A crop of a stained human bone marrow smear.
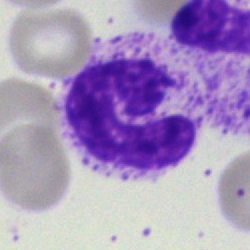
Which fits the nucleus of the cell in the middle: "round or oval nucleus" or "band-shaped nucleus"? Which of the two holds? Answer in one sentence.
In this cell, the nucleus is a bent band with no separate lobes.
